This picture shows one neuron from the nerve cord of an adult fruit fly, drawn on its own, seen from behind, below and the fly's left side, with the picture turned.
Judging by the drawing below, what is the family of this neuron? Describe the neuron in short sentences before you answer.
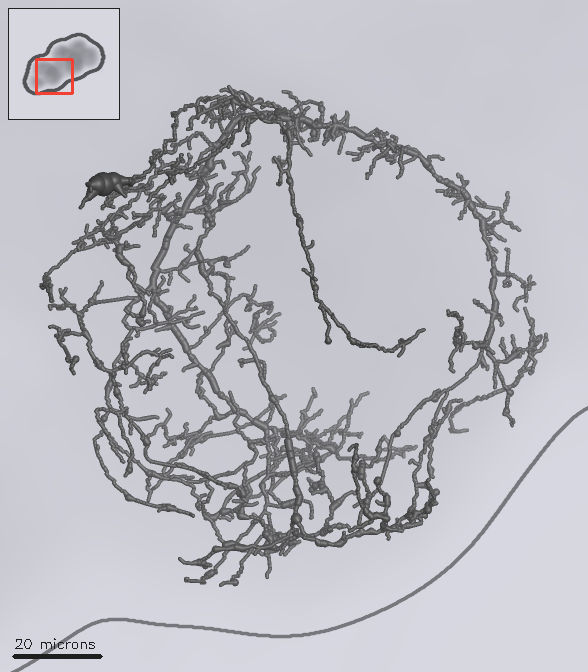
By the scale bar it is about 120 microns wide in this view. More than a hundred branch ends can be seen. Its broad class is nerve-cord intrinsic neuron. Its family is hemilineage 04B.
